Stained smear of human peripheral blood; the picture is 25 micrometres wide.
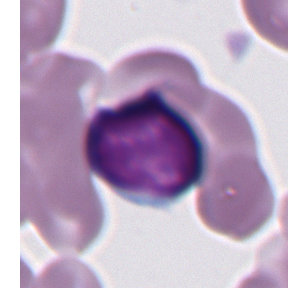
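Typical lymphocyte: see first how the nucleus fills almost the whole cell. A thin crescent of cytoplasm appears, mostly at the lower edge, and it carries no granules. Search the nucleus carefully and you will find no nucleoli.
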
